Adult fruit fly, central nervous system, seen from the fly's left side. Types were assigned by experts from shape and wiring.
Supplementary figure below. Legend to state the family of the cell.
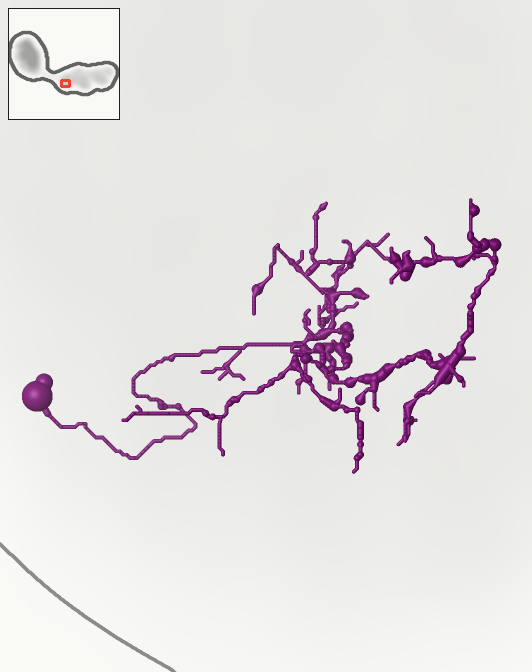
hemilineage 14A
